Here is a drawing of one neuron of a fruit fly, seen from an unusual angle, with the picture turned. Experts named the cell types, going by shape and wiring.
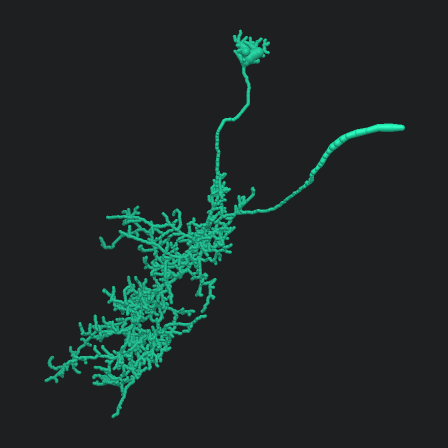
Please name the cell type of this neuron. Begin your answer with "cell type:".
cell type: MNnm09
